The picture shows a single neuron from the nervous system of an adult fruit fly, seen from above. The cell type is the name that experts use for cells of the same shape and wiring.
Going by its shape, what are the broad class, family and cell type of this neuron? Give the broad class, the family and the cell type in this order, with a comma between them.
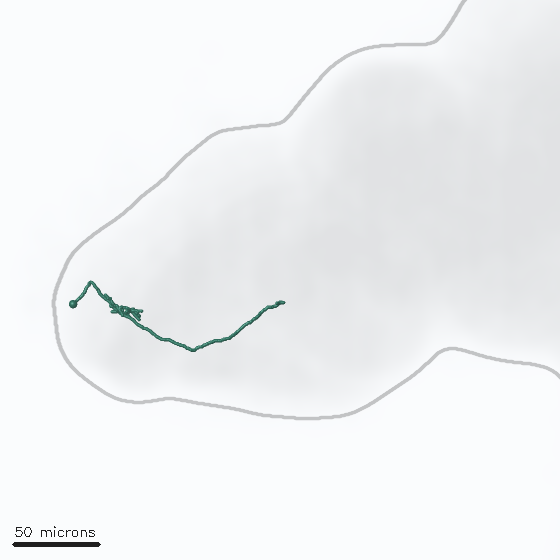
optic-lobe intrinsic neuron, Tm, Tm9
